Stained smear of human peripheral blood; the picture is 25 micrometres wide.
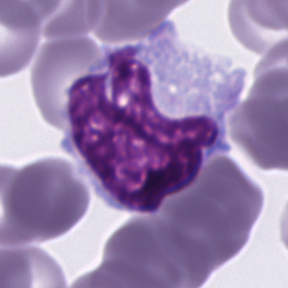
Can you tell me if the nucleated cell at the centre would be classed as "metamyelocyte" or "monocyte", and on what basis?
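This is a monocyte. Its cytoplasm is pale greyish-blue and lies mostly to the upper right of the nucleus.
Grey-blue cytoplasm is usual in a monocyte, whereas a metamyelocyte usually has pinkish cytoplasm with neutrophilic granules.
The chromatin is fine and lacy, with paler streaks running through it.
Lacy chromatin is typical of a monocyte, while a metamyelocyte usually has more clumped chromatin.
The cytoplasm has a fine, dusty texture with no coarse distinct granules, and the cell outline is irregular with a finely ruffled edge.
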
